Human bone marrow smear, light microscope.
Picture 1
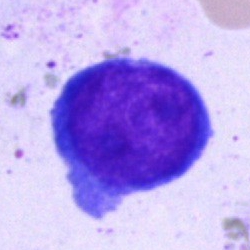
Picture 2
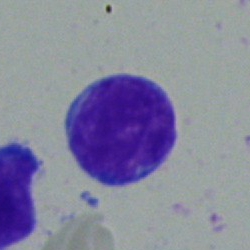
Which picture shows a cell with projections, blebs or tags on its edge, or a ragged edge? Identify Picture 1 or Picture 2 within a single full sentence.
Picture 1 is where the cell's outline is rough.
